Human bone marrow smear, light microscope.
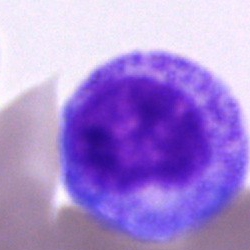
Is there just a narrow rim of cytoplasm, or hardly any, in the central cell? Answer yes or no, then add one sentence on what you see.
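Yes. The nucleus is large and fills most of the cell.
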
